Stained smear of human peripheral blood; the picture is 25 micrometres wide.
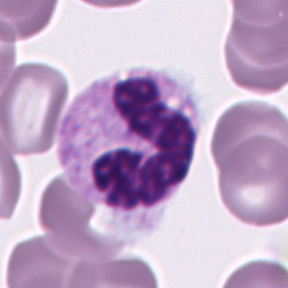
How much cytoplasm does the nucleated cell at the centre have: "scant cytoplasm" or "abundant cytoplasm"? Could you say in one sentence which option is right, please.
It is abundant cytoplasm that surrounds the nucleus of this cell.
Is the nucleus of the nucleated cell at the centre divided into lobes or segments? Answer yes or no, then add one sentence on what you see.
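Yes. The nucleus is split into more than two lobes linked in a curved chain.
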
